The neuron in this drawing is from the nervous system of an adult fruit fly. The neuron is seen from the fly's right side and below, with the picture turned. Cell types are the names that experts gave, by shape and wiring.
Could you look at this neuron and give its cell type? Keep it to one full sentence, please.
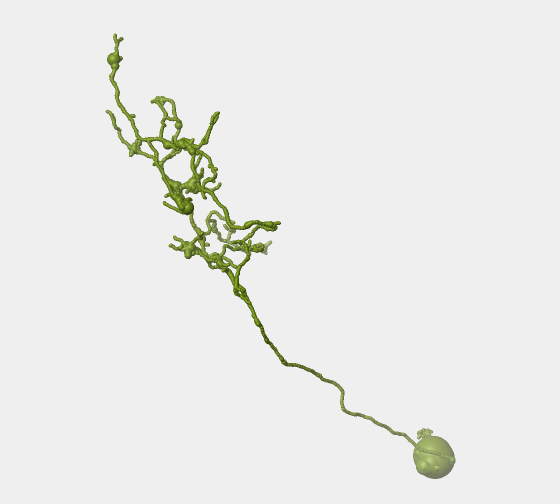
The cell type designation of this neuron is Cm4.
